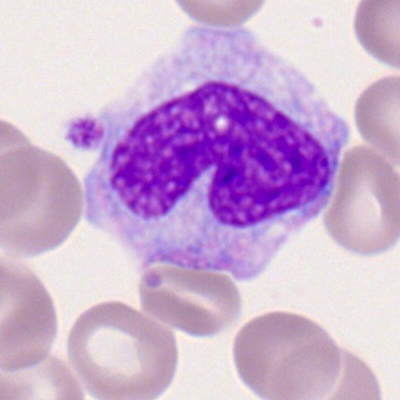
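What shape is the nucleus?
Bean-shaped, deeply notched from its lower edge.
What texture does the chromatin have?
Fine and lacy, with many small pale gaps, not dense dark clumps.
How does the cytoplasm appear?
Abundant, pale grey-blue and all round the nucleus, with fine dust-like pinkish-purple granules.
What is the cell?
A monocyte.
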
